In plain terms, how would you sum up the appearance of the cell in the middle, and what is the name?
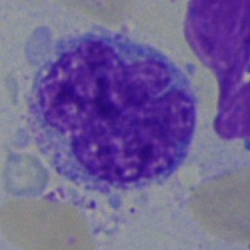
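Nucleus indented by a cleft along its upper margin. Nucleus fills most of the cell; cytoplasm only a narrow rim, pale greyish blue. Small dark purple granules scattered just outside the cell, near its lower left. Cell: monocyte.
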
